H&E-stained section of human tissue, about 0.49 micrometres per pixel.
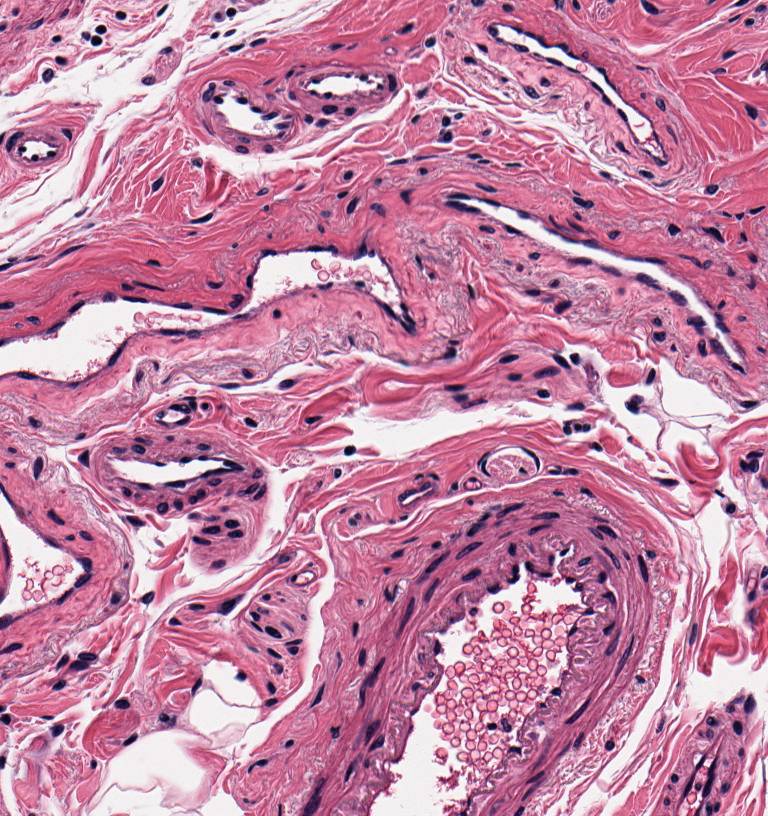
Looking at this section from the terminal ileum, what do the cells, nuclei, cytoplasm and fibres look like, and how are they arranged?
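Elongated dark nuclei in the wall of the largest vessel run parallel to the curve of its lumen. Glands and surface epithelium are absent from the field. Dark, spindle-shaped nuclei are scattered through the stroma. Many tissue bundles are separated from one another by empty white clefts.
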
